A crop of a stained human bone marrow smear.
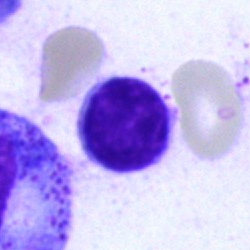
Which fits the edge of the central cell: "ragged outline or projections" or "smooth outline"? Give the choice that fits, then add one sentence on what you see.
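Smooth outline. The cell has a round, smooth outline.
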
